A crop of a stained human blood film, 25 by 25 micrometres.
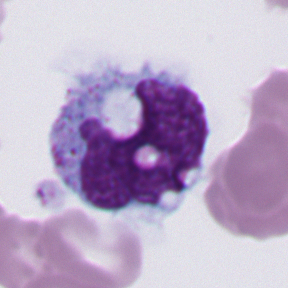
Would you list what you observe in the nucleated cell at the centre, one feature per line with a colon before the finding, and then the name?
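Indentation: deep, bending the nucleus into a horseshoe that opens upward
Granules: fine, pinkish-purple, scattered through the cytoplasm
Vacuole: one, clear and round, over the middle of the nucleus
Notch: filled at the top by a large clear pale area
Name: monocyte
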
